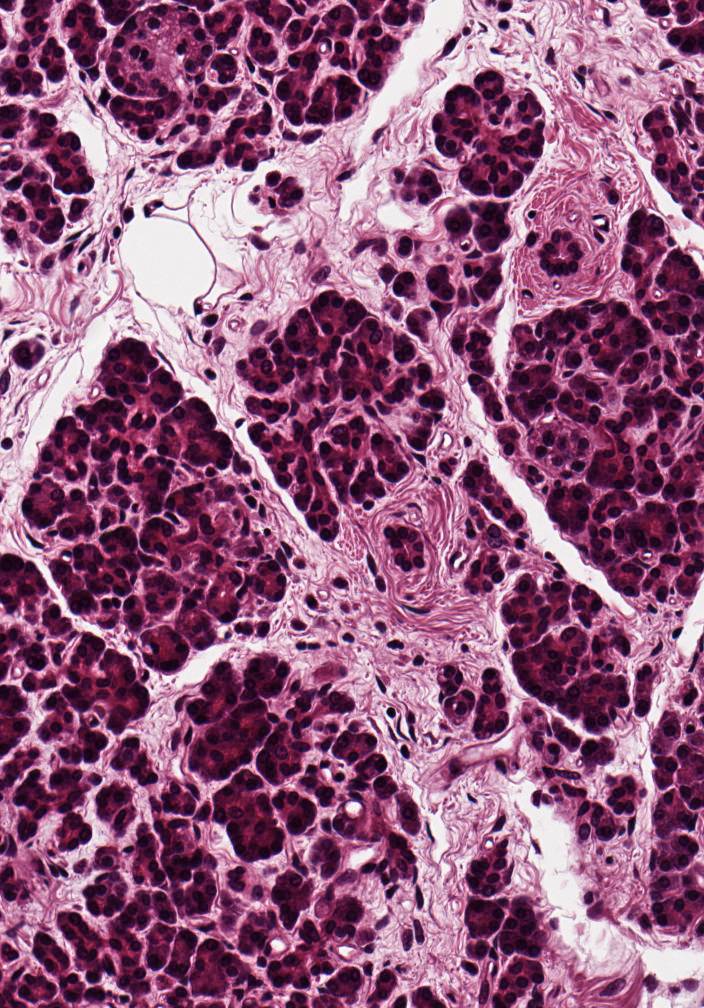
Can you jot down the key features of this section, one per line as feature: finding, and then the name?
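Septa: pale pink connective tissue, dividing gland into angular lobules
Lobules: closely packed small acini, lumina mostly not visible
Acinar cytoplasm: dark purple-red
Acinar nuclei: round, dark
Name: pancreas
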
